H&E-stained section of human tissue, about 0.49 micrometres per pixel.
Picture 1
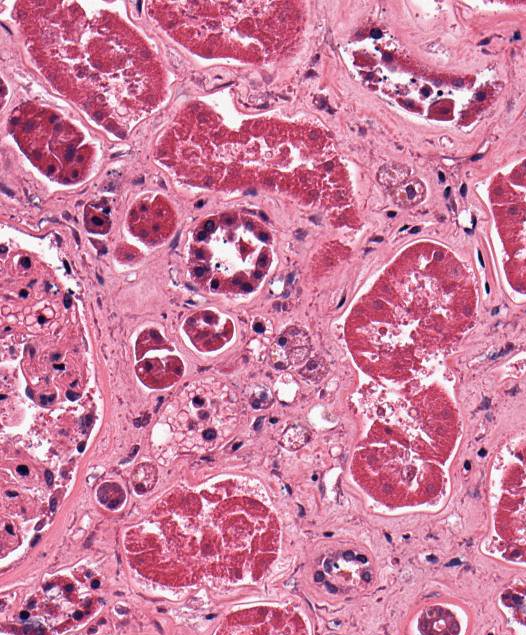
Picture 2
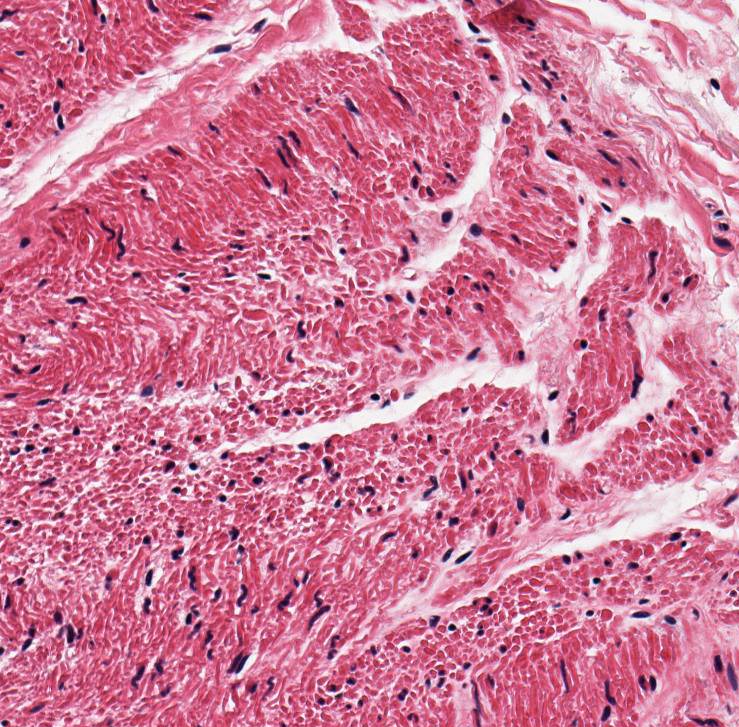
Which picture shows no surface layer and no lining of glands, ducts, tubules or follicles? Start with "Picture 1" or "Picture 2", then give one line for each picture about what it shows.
Picture 2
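Picture 1: The larger tubules are lined by cells with abundant, deeply eosinophilic, granular cytoplasm.
Picture 2: No epithelium or lining surface is present anywhere in the field.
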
